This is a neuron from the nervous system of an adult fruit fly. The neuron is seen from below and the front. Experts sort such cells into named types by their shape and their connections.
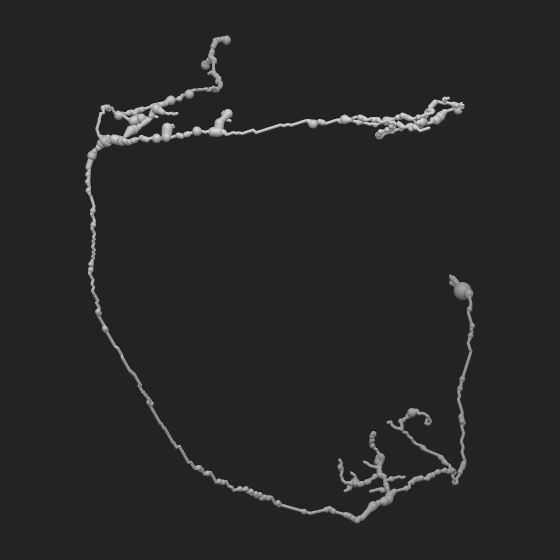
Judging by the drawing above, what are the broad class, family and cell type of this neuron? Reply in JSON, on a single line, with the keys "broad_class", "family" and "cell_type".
{"broad_class": "central-brain intrinsic neuron", "family": "class Kenyon Cell", "cell_type": "KCa'b'-ap1"}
